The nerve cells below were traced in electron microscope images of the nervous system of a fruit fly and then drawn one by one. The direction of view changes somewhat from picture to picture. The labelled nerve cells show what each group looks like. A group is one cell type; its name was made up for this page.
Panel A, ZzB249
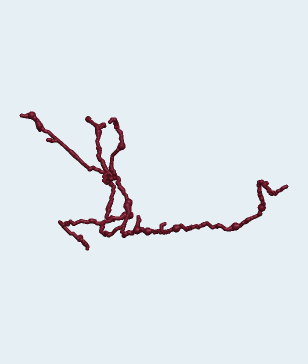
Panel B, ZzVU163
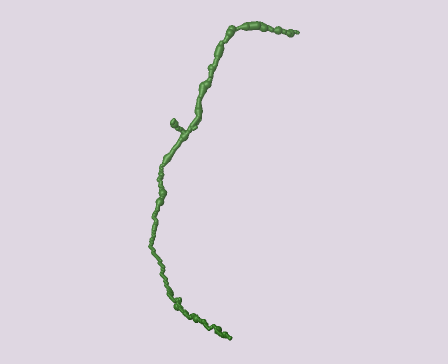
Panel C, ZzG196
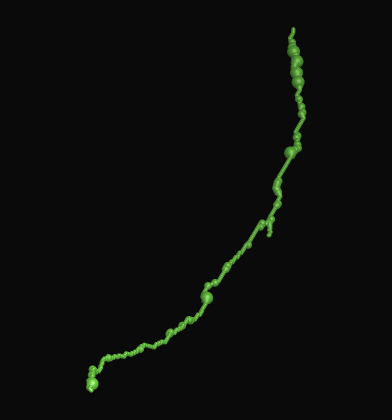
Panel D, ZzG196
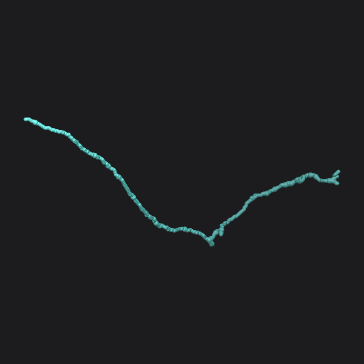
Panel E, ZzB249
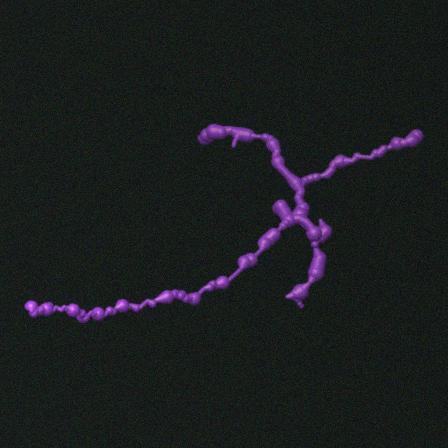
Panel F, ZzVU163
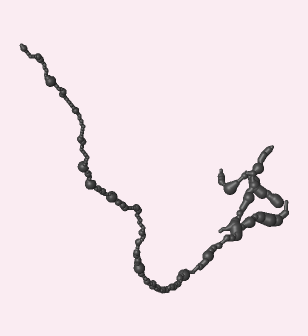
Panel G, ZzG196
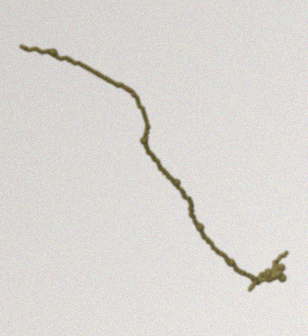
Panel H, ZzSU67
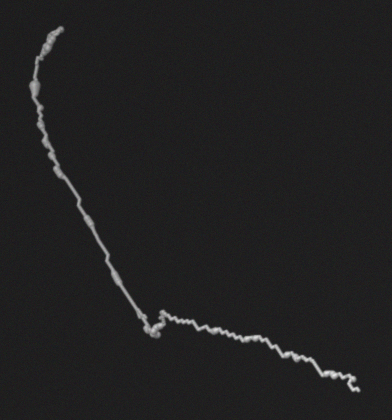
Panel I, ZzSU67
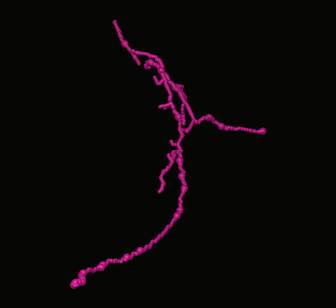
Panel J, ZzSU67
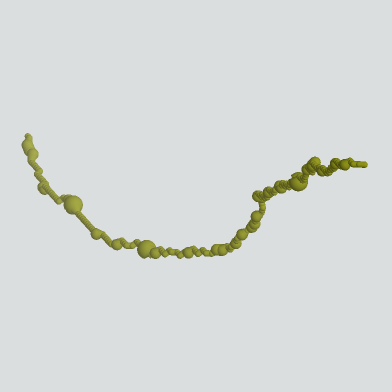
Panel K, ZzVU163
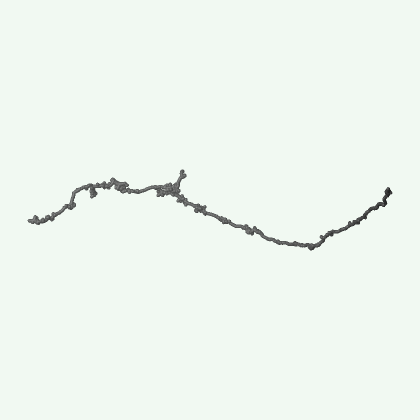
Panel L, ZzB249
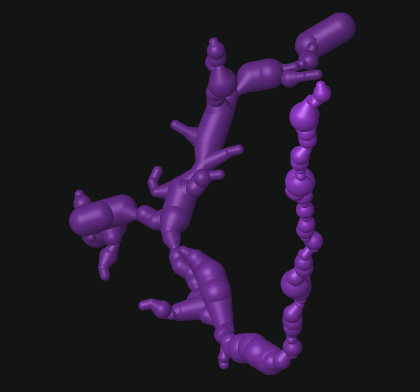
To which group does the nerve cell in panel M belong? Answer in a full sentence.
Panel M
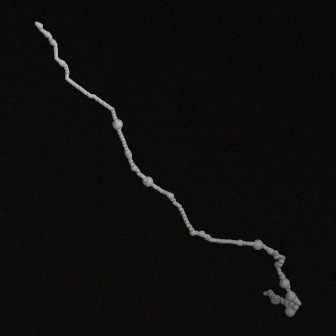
It belongs to ZzSU67.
